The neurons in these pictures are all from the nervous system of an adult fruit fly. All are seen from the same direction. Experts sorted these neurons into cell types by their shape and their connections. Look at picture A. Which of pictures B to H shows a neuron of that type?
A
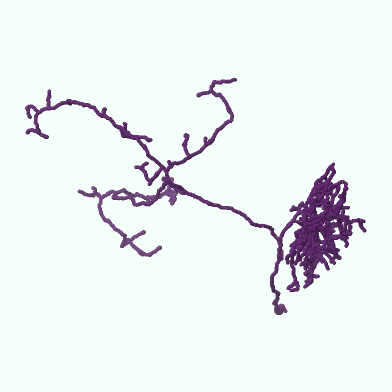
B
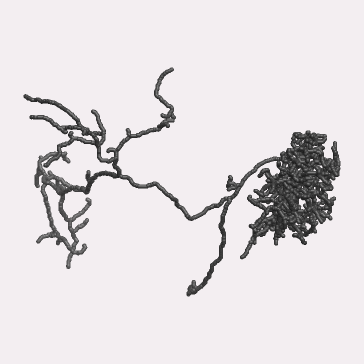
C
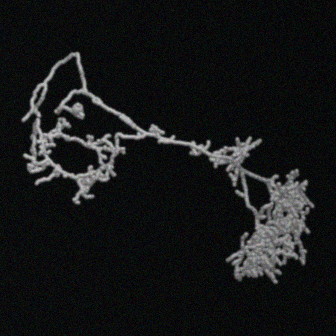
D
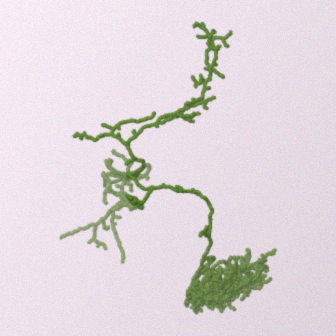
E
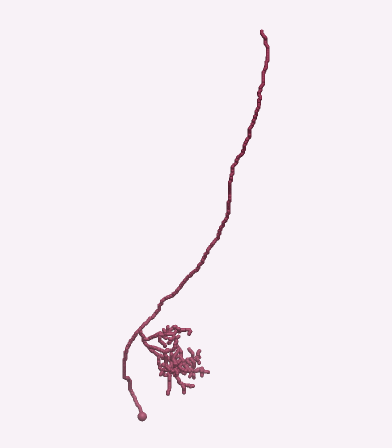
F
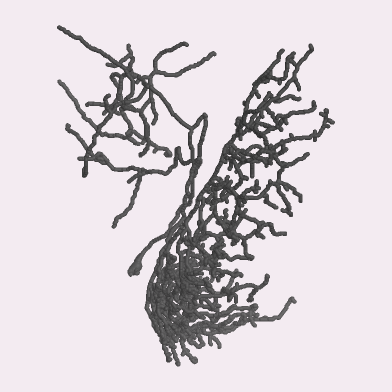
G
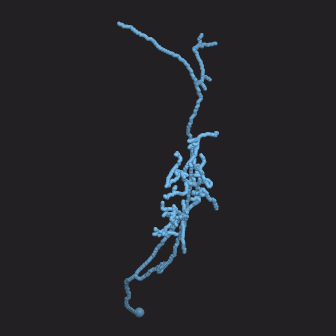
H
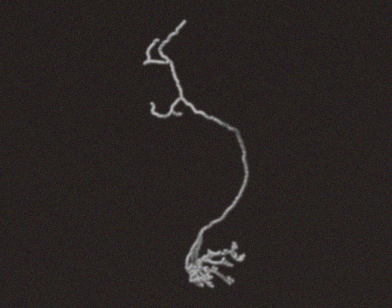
B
